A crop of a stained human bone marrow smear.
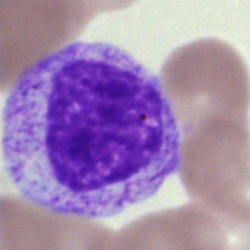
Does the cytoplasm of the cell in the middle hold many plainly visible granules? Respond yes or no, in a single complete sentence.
Yes, visible granules are present in great number in its cytoplasm.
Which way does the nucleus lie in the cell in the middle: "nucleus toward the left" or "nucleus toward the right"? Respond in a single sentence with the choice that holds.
Most of the cytoplasm lies to the left of the nucleus.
